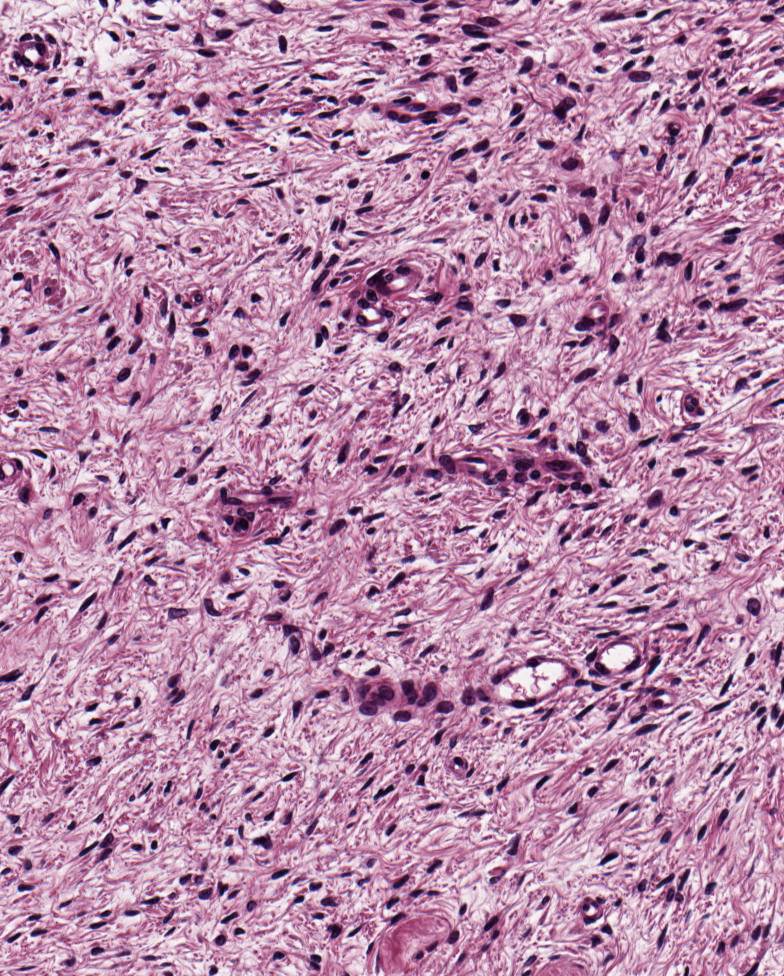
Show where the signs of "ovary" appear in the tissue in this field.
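In favour of ovary: the whole field consists of spindle cells in a fibrillary stroma, running in short, intersecting, haphazard fascicles rather than in one common direction.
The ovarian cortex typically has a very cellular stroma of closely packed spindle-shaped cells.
Their nuclei are small, dark, slender and often tapered or slightly wavy. What does not match is the absence of epithelium anywhere in the field.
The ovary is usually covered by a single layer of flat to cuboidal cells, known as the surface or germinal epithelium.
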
